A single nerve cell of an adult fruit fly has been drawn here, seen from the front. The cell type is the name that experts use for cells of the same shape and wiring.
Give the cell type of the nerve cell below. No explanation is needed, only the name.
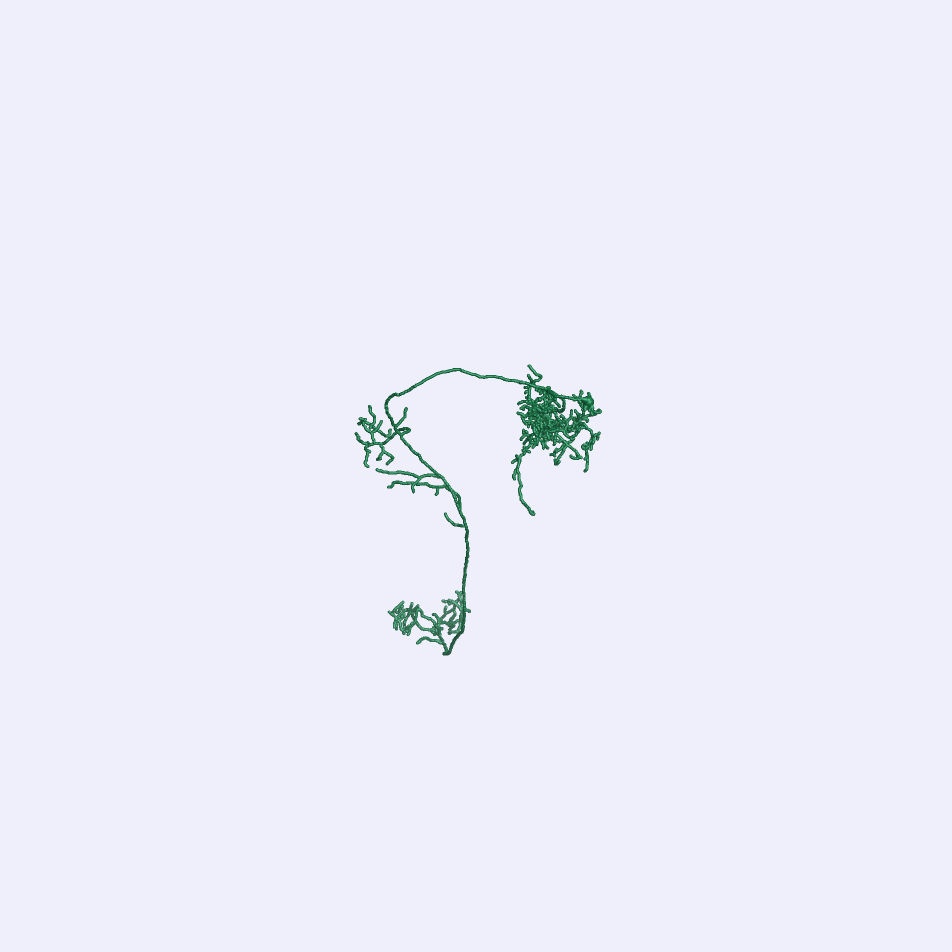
DNb02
